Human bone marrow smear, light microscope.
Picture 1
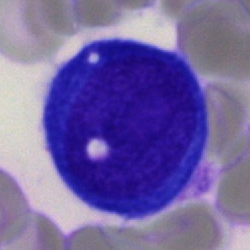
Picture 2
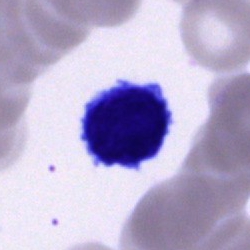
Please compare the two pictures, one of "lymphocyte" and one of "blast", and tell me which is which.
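Picture 1 shows a blast; picture 2 shows a lymphocyte. Their outlines differ: the blast is round with a smooth edge, whereas the lymphocyte is roughly round with a slightly ragged, knobbly edge. In picture 1 a thin rim of deep blue cytoplasm surrounds the nucleus, while in picture 2 no distinct rim of paler cytoplasm is visible around the dark mass. The lymphocyte stains a uniform, very dark blue-violet throughout, and no nucleoli are visible in it. The blast holds two small round clear spots, both in the left half of the cell, and no granules can be seen in its cytoplasm.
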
